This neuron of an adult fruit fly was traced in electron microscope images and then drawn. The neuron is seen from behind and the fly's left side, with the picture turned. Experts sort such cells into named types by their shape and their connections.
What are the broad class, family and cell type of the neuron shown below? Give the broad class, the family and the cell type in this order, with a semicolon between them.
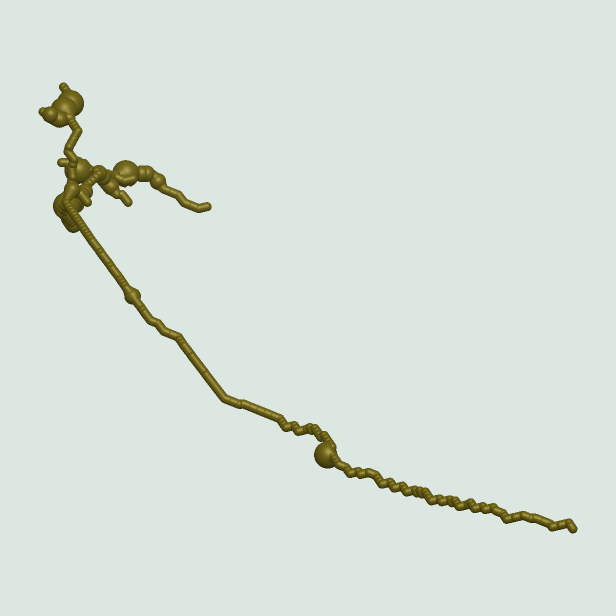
sensory neuron entering the nerve cord; class chemosensory; SNch10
